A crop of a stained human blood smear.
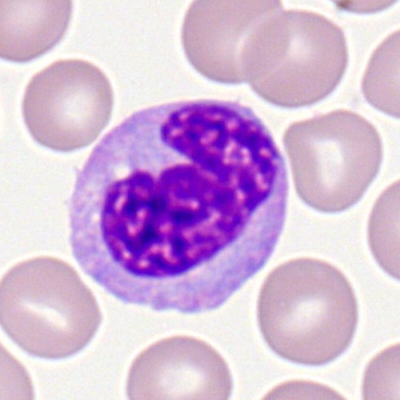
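Monocyte, with a roughly round outline whose edge is slightly uneven and fuzzy. Its nucleus shows no visible nucleolus. The cytoplasm is plentiful, pale greyish-blue and free of coarse granules.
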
